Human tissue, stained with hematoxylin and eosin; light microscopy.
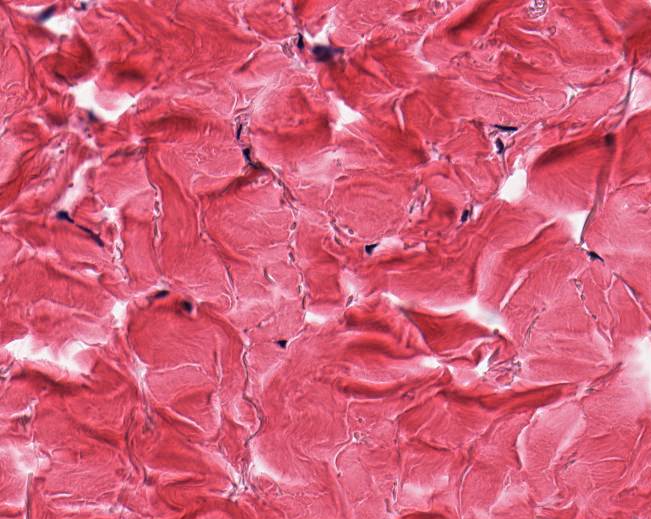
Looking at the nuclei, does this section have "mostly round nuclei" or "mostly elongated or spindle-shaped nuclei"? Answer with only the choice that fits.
Mostly elongated or spindle-shaped nuclei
